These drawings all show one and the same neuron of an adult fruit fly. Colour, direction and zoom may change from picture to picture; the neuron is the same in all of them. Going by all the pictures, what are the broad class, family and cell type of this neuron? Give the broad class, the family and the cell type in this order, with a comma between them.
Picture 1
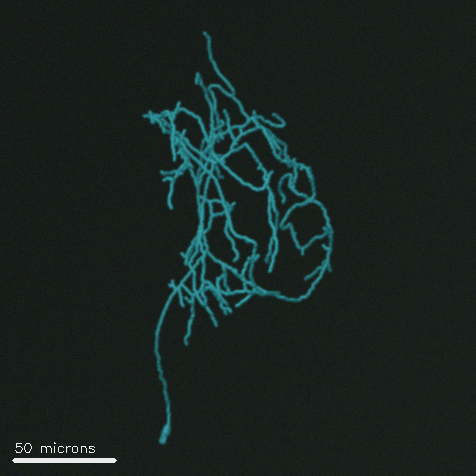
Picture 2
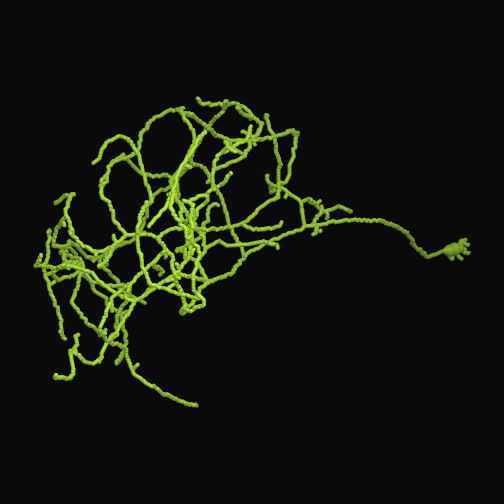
nerve-cord intrinsic neuron, hemilineage 04B, IN04B048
